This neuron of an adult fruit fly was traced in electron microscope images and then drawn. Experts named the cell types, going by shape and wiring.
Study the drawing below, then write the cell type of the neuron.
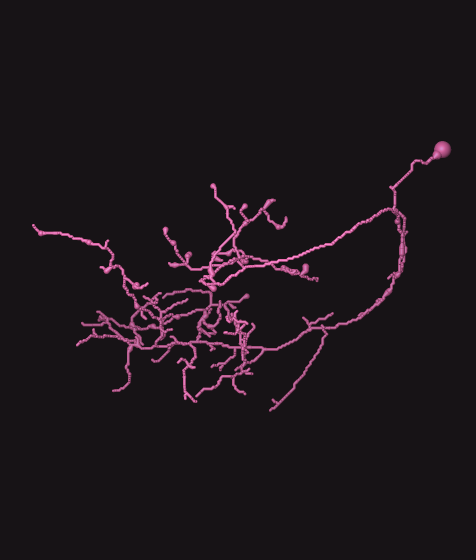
IN09A083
